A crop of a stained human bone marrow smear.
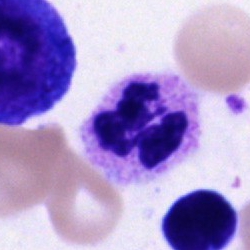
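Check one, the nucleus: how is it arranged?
It is divided into several dark lobes, with no nucleoli visible.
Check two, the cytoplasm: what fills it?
Fine lilac granules.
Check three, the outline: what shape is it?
Roughly round.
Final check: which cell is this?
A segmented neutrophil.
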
